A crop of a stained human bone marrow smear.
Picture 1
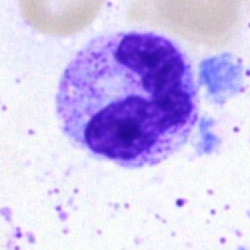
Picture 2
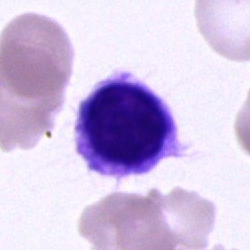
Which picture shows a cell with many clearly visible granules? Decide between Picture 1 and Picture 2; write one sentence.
The cell seen in picture 1 shows many visible granules in its cytoplasm.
